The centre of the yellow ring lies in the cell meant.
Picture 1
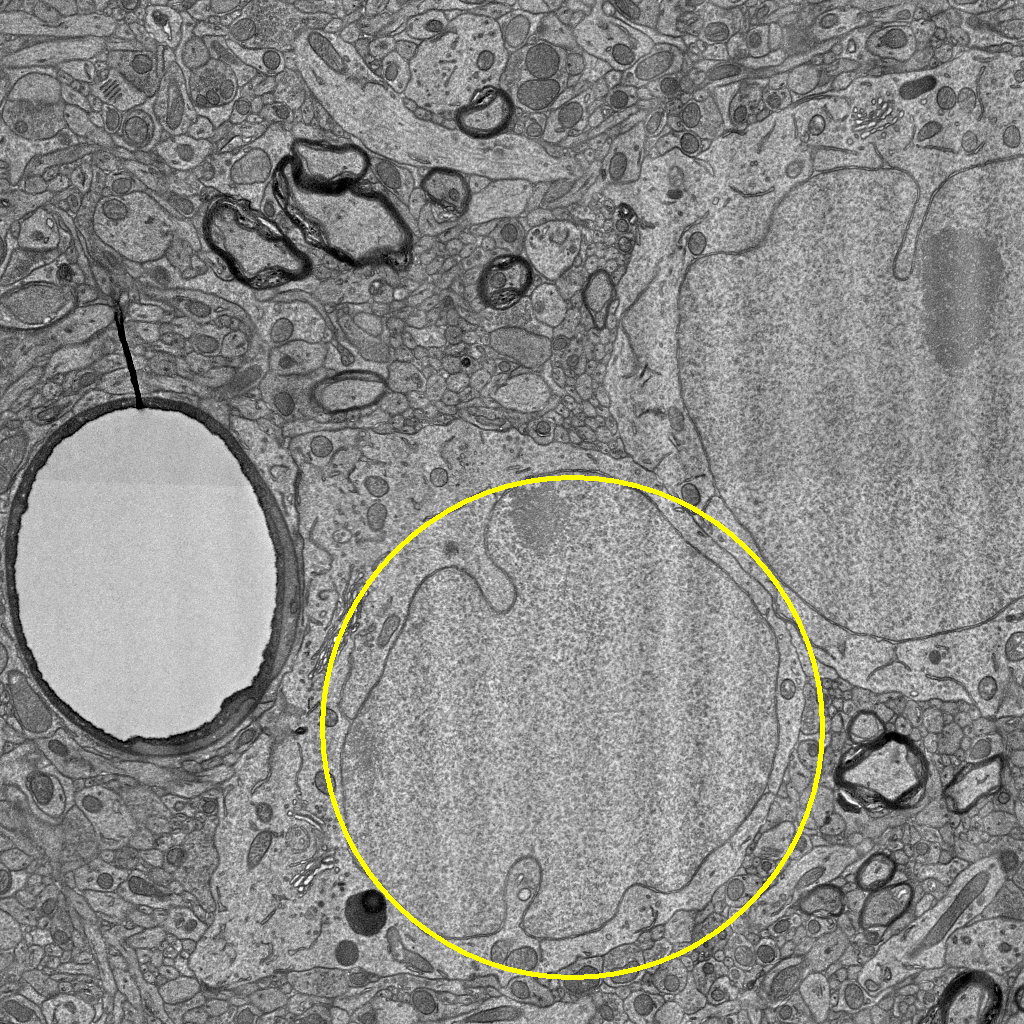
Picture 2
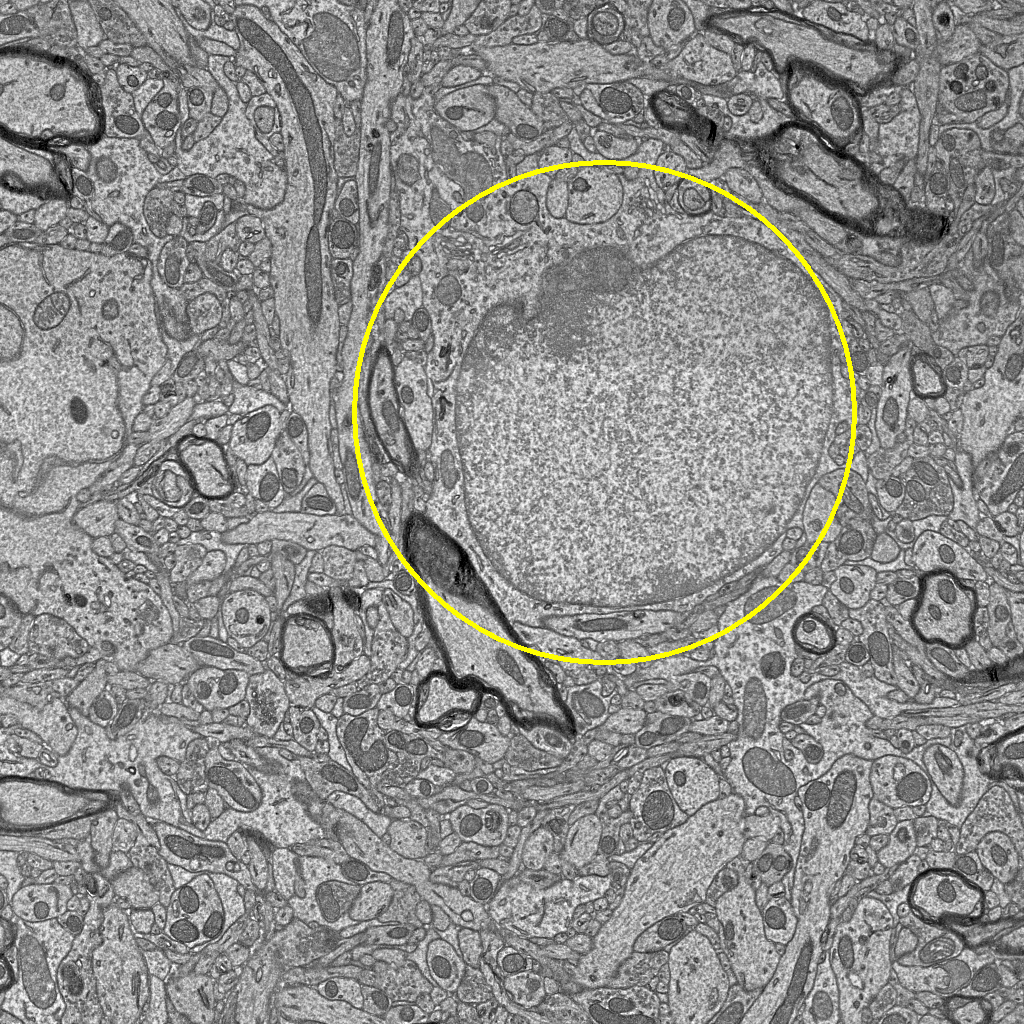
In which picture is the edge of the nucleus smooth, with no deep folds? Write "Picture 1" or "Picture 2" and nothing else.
Picture 2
